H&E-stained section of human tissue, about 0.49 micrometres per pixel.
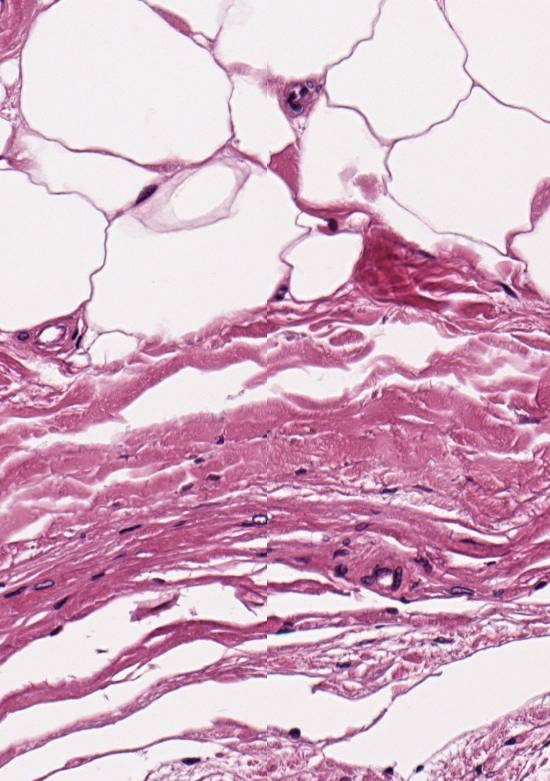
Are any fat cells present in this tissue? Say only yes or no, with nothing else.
Yes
